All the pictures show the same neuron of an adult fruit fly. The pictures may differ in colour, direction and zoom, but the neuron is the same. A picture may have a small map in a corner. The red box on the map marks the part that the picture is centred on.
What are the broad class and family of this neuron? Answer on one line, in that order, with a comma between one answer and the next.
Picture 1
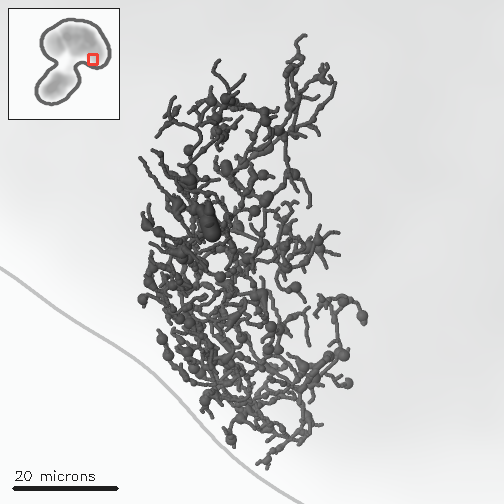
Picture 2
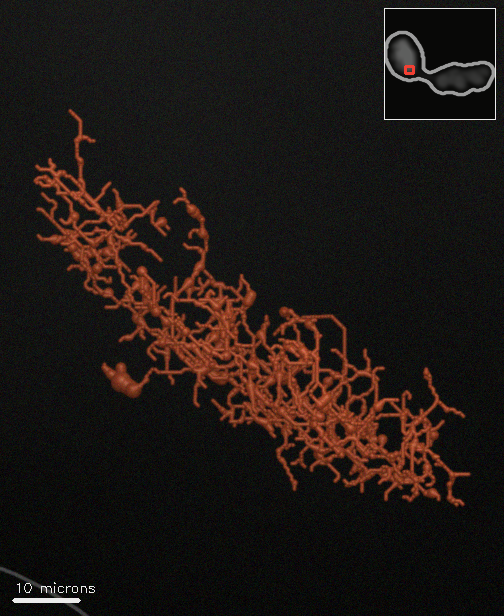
optic-lobe intrinsic neuron, Pm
